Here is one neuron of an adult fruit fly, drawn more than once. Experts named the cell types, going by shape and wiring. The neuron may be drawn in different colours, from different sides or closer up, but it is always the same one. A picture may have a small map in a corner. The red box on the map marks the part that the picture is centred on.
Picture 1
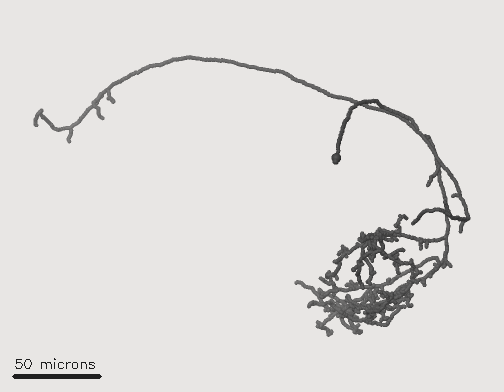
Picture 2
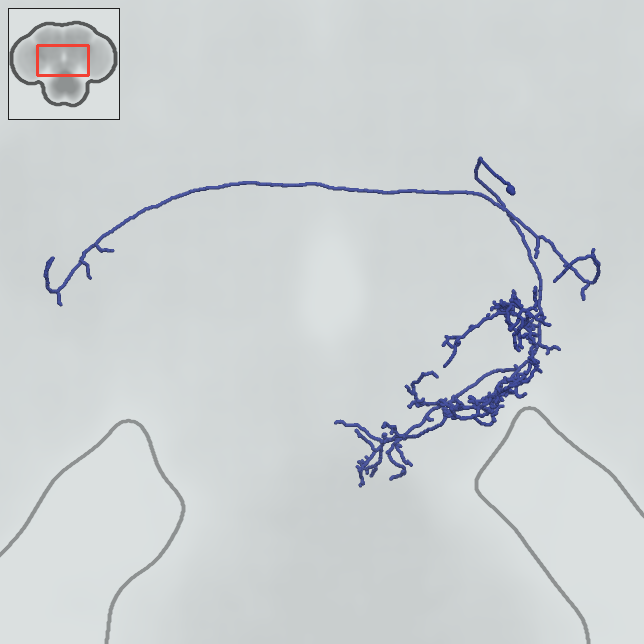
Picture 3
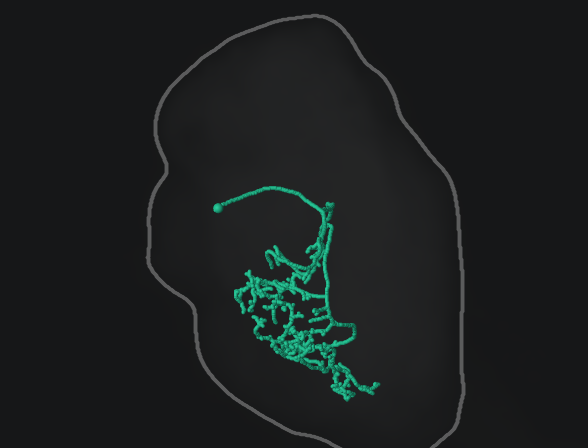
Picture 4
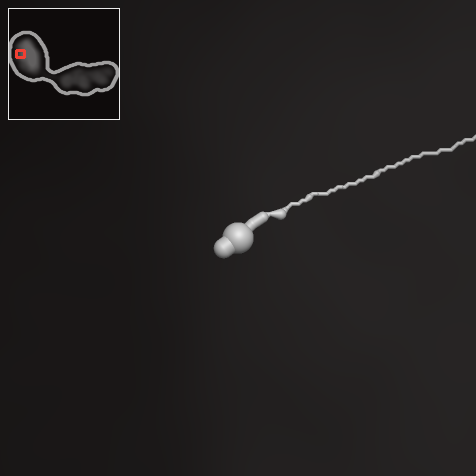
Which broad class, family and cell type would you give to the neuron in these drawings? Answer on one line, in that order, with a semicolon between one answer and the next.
central-brain intrinsic neuron; hemilineage VLPa2; CB4179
